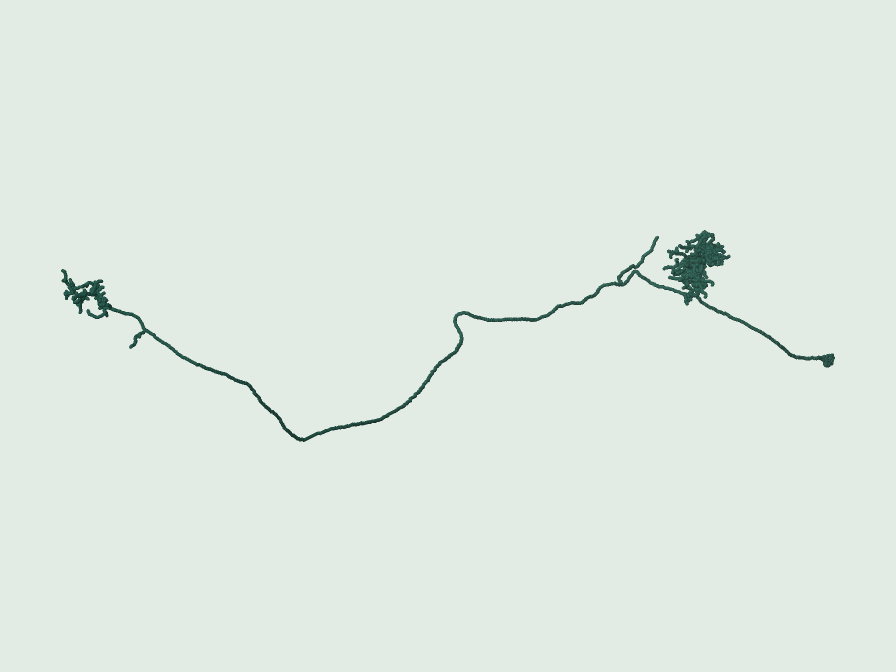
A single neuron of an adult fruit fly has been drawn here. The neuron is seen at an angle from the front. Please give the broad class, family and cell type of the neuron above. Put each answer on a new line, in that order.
ascending neuron
hemilineage 07B
AN07B036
